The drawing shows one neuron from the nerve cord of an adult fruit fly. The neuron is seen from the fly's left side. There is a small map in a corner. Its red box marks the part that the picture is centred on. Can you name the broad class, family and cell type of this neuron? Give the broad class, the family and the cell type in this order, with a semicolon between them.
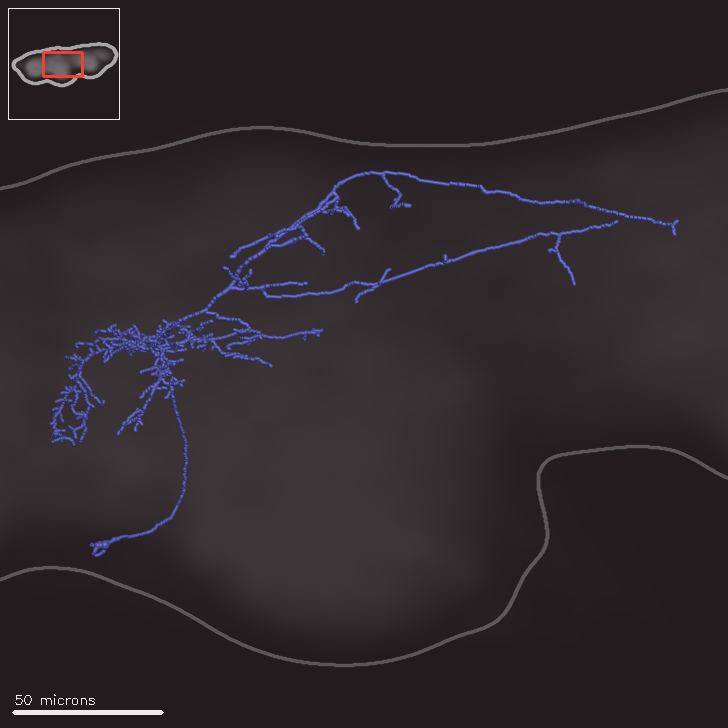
nerve-cord intrinsic neuron; hemilineage 08B; IN08B073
